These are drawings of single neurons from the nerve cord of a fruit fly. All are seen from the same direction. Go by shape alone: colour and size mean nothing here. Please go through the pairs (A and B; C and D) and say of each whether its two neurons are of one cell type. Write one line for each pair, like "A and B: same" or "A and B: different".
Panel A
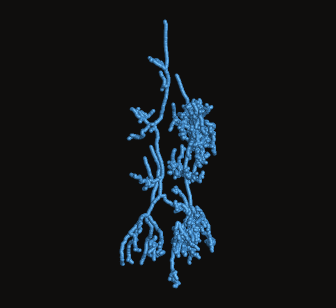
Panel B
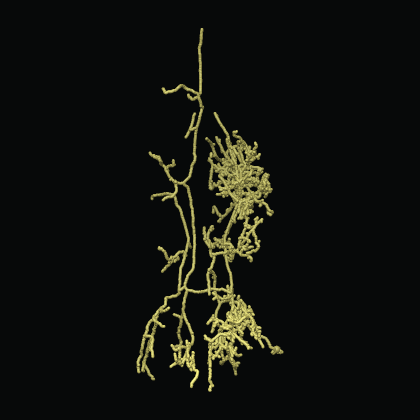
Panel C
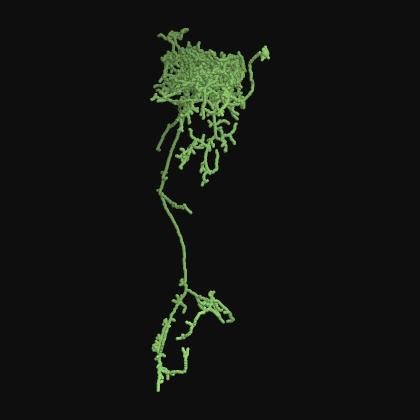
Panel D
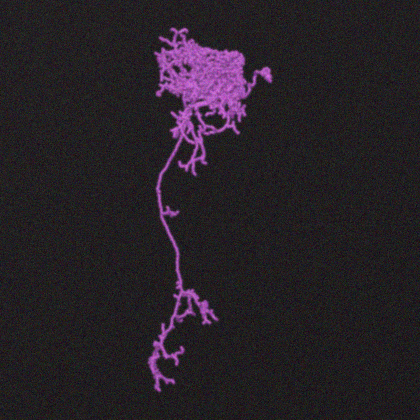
A and B: same
C and D: same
